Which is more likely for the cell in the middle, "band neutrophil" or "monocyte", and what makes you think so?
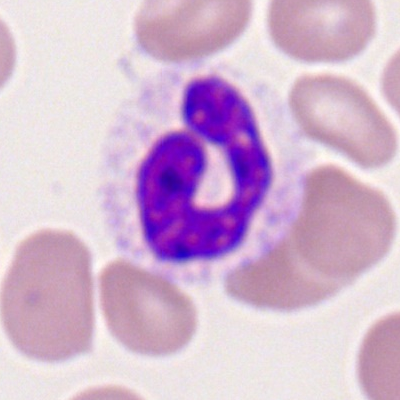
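Band neutrophil rather than monocyte; cytoplasm and chromatin decide. Cytoplasm pale pinkish-lilac, filled with fine lilac granules.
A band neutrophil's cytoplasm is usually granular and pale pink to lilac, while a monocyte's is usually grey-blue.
Chromatin dense, dark purple, coarsely clumped.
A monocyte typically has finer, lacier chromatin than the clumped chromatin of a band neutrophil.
Nucleus a single curved band bent into a C shape.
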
